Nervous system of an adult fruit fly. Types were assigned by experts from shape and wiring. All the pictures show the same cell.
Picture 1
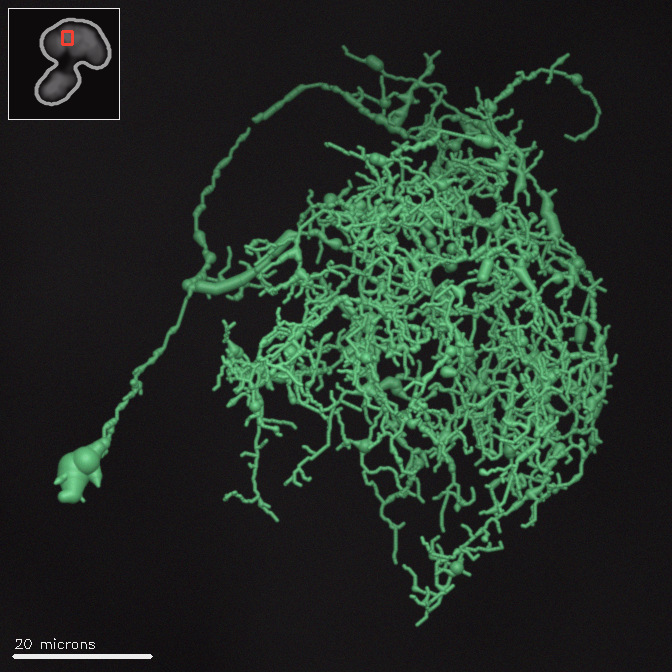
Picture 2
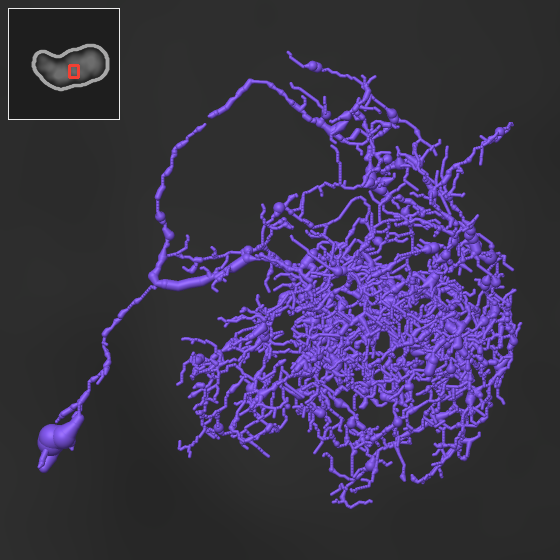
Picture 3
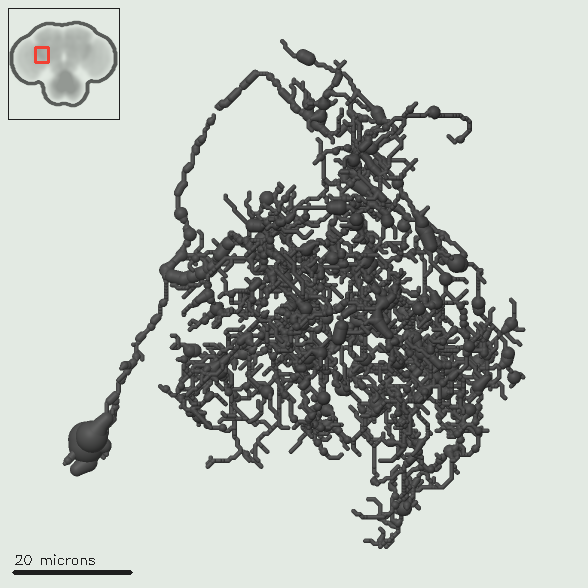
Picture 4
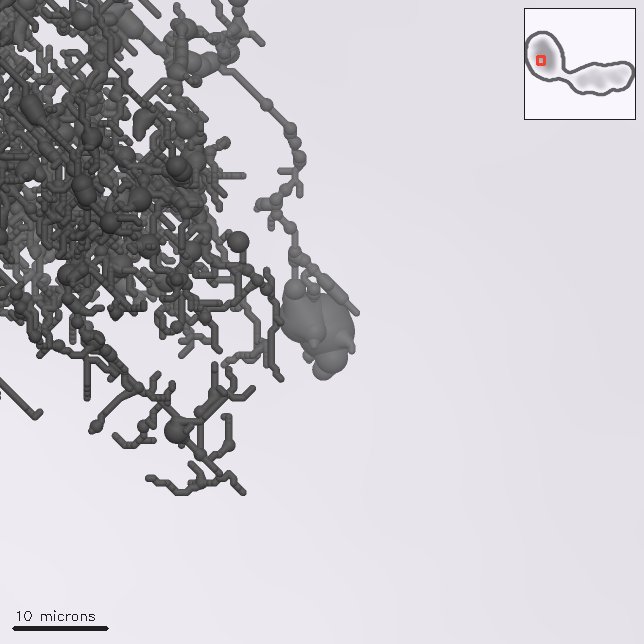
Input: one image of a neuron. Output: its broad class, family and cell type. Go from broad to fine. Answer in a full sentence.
A central-brain intrinsic neuron of hemilineage VLPl&p2_lateral, type AVLP103.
